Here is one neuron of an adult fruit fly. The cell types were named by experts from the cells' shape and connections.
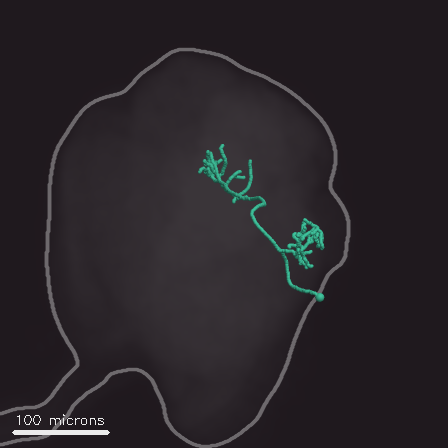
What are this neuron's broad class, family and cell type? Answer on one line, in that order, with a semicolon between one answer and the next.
central-brain intrinsic neuron; hemilineage ALv1; M_vPNml87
